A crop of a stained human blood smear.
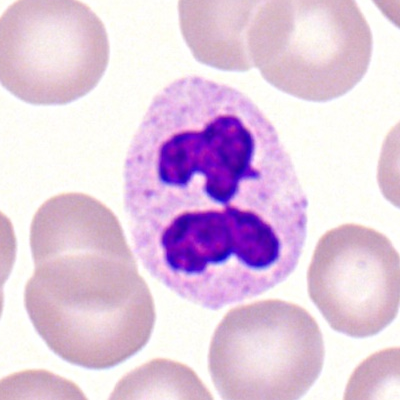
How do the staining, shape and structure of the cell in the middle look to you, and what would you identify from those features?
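In outline the cell is smooth and oval, slightly taller than wide. Its nucleus is divided into two lobes lying one above the other. Cytoplasm is abundant and pale pink. This is a segmented neutrophil.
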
